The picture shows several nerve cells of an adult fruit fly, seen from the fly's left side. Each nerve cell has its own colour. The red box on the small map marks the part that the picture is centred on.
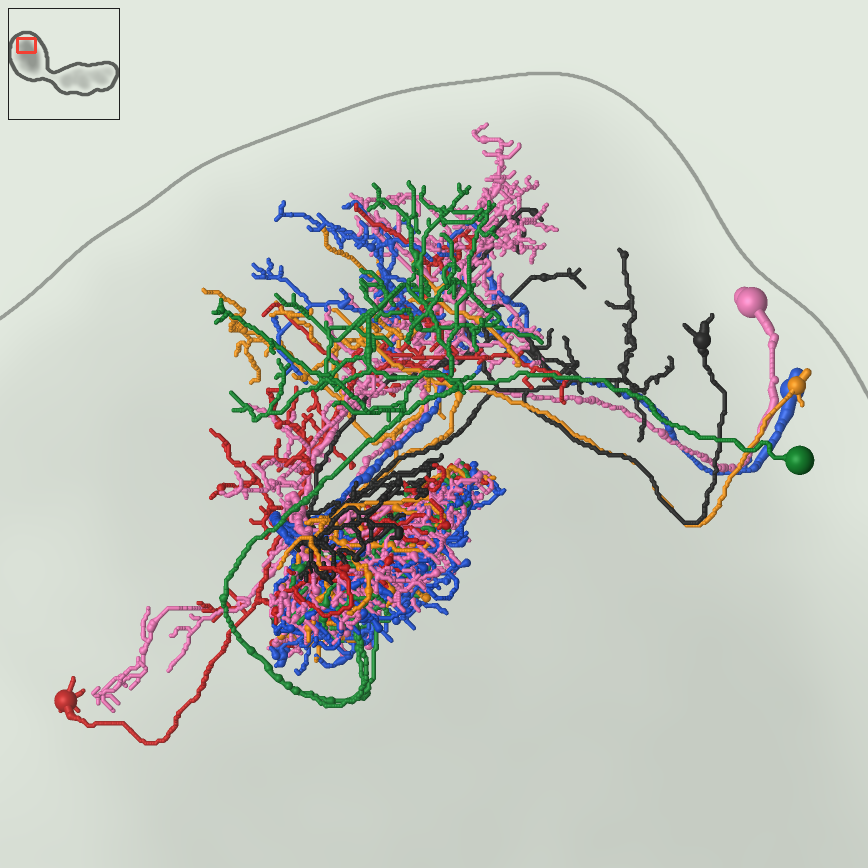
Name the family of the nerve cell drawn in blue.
hemilineage DL1_dorsal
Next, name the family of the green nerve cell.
hemilineage DL1_dorsal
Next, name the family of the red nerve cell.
hemilineage AOTUv4_ventral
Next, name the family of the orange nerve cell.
hemilineage SIPp1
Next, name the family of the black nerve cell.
hemilineage SIPp1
